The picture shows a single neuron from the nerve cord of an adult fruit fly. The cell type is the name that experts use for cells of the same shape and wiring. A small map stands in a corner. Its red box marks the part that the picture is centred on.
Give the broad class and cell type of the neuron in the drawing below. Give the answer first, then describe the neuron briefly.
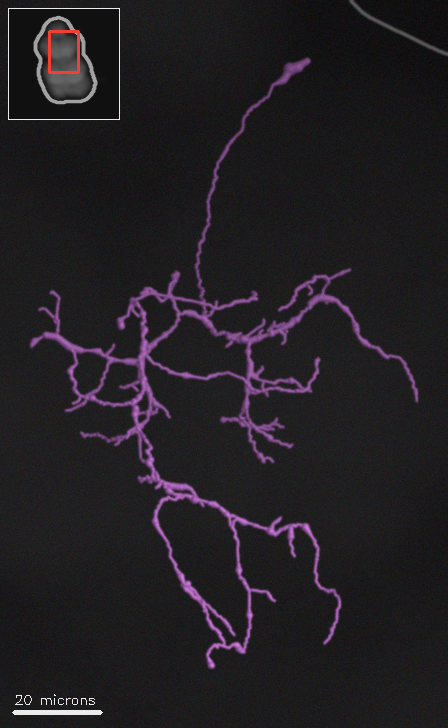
Its broad class is nerve-cord intrinsic neuron. Its cell type is INXXX355. By the scale bar it is about 140 microns tall in this view. Dozens of branch ends can be seen.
